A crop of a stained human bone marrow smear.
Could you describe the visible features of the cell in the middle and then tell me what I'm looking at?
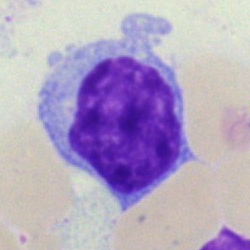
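From the top of the cell rises a looped cytoplasmic projection. The cytoplasm is pale greyish-blue and forms a wider rim on the left and top than on the right. The chromatin is dark purple, with clumped dark areas and paler patches. The cell is a lymphocyte.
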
